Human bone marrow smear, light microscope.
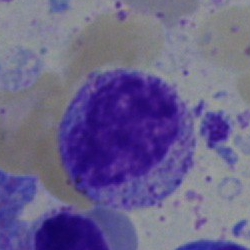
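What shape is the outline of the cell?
The outline is round.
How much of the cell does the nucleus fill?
It fills most of the cell, leaving a narrow rim of cytoplasm that is widest at the lower right.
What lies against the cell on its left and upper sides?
Pale red cells.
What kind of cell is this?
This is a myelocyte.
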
